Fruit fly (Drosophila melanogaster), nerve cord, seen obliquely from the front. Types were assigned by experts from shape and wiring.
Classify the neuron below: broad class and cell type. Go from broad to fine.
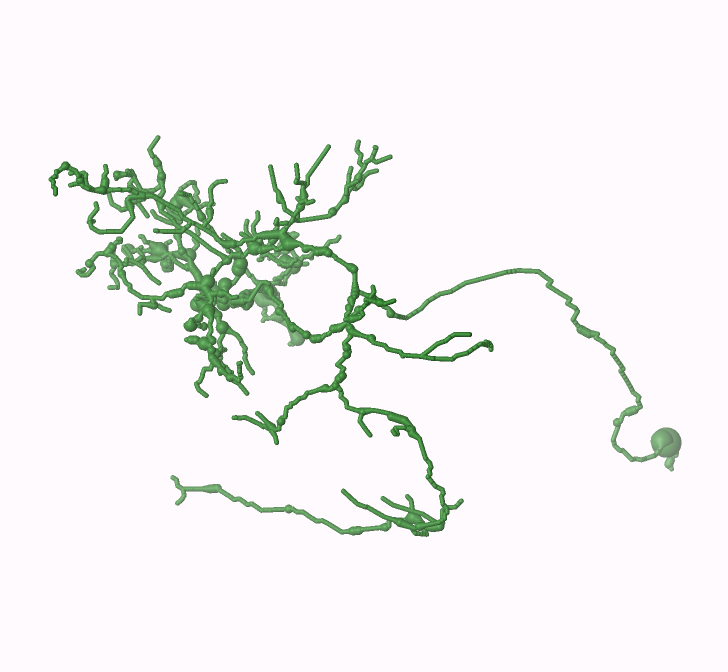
nerve-cord intrinsic neuron; INXXX448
